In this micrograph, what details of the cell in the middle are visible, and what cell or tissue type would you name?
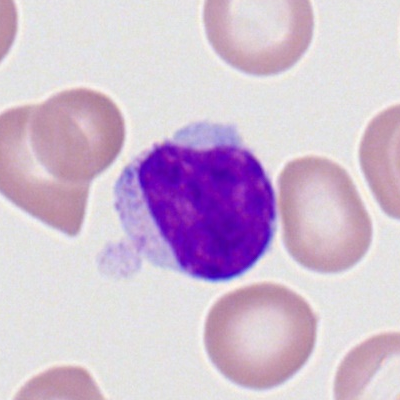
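The nucleus fills most of the cell, and its chromatin is dark purple and coarsely clumped. Cytoplasm lies mainly along the left side and the top of the nucleus. From the lower left of the cell, a small pale bleb of cytoplasm projects outward. The cell is a lymphocyte.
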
